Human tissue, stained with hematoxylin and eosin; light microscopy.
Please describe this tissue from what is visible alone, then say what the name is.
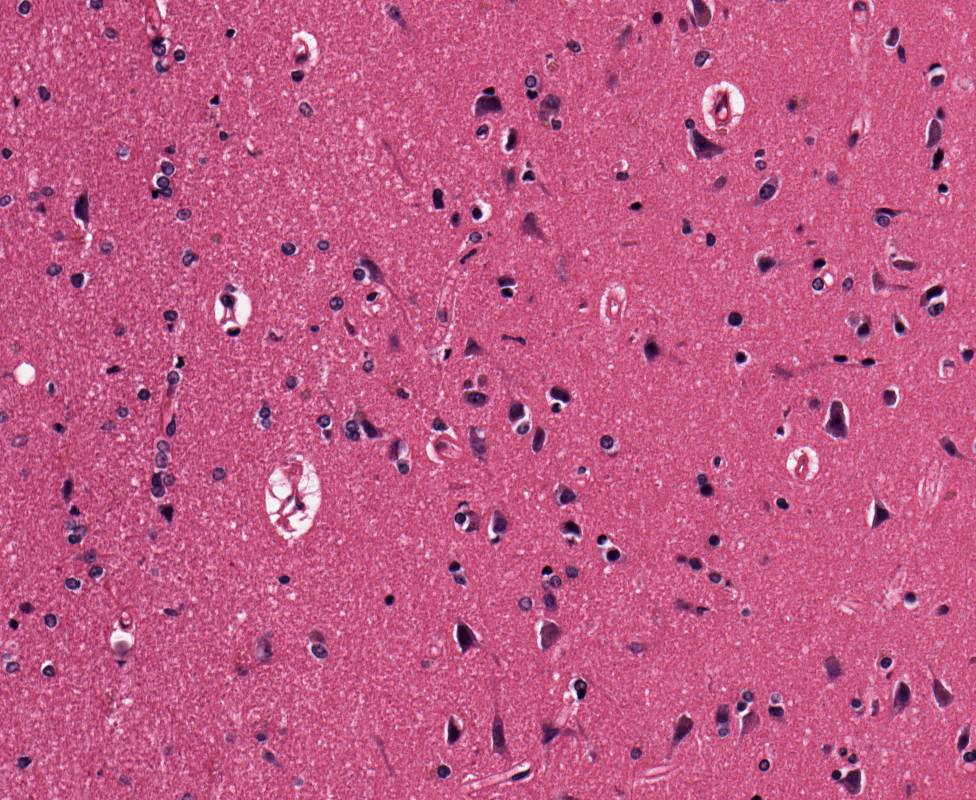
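The field shows a finely granular, evenly pink background with cells scattered singly and no organised units such as glands or tubules. Triangular neuronal cell bodies, darker than the background, lie throughout, each tapering to a pointed process. Small vessels in cross-section, the largest lower left-centre, sit in clear spaces around their walls. This tissue is cerebral cortex.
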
